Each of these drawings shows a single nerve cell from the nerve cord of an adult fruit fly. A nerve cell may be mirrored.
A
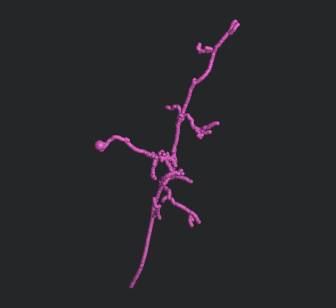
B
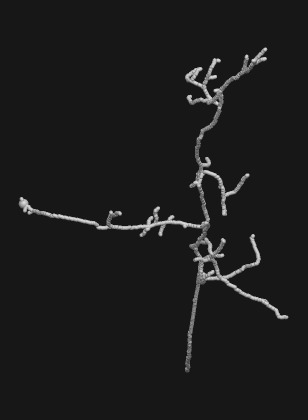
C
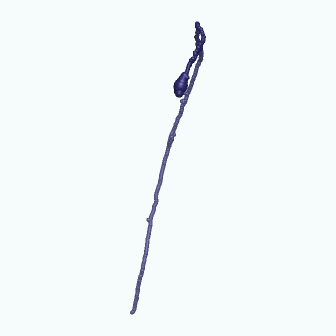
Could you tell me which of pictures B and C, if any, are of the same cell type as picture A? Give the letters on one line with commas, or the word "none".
B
